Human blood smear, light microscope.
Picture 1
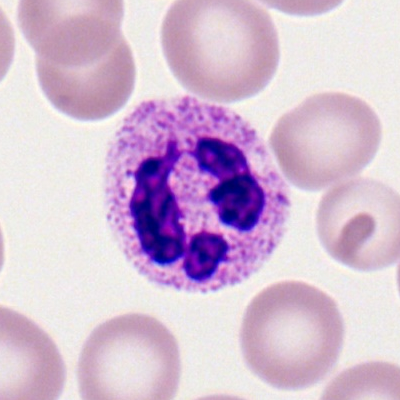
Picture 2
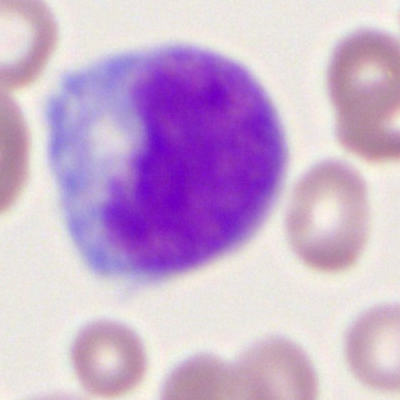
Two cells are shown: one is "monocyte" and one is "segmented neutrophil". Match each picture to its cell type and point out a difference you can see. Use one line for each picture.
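Picture 1 is a segmented neutrophil. Fine pink-lilac granules are scattered evenly through the cytoplasm.
Picture 2 is a monocyte. No distinct granules are seen in the cytoplasm.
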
